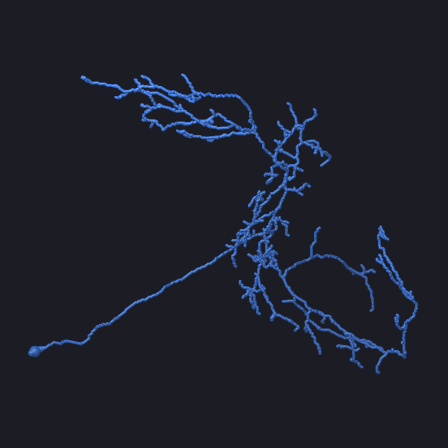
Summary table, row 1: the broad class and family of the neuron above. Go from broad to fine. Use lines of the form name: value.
broad class: central-brain intrinsic neuron
family: hemilineage FLAa1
